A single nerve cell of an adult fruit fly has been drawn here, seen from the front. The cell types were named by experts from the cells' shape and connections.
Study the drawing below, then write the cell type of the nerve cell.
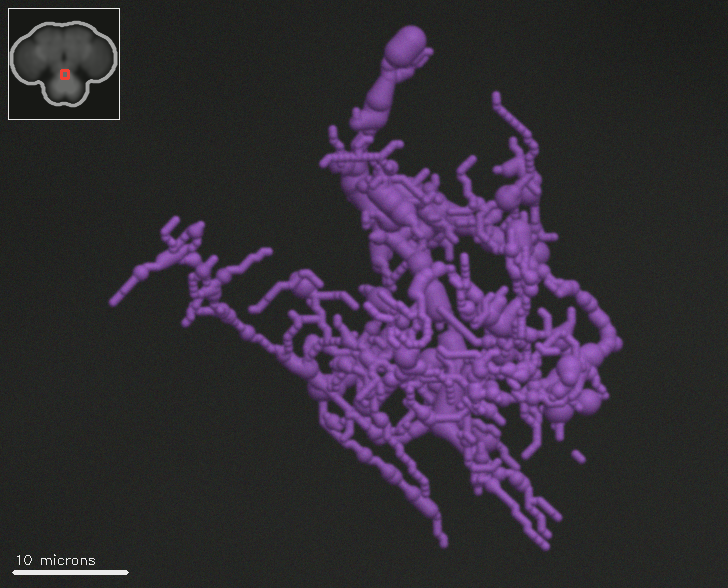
MNad49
